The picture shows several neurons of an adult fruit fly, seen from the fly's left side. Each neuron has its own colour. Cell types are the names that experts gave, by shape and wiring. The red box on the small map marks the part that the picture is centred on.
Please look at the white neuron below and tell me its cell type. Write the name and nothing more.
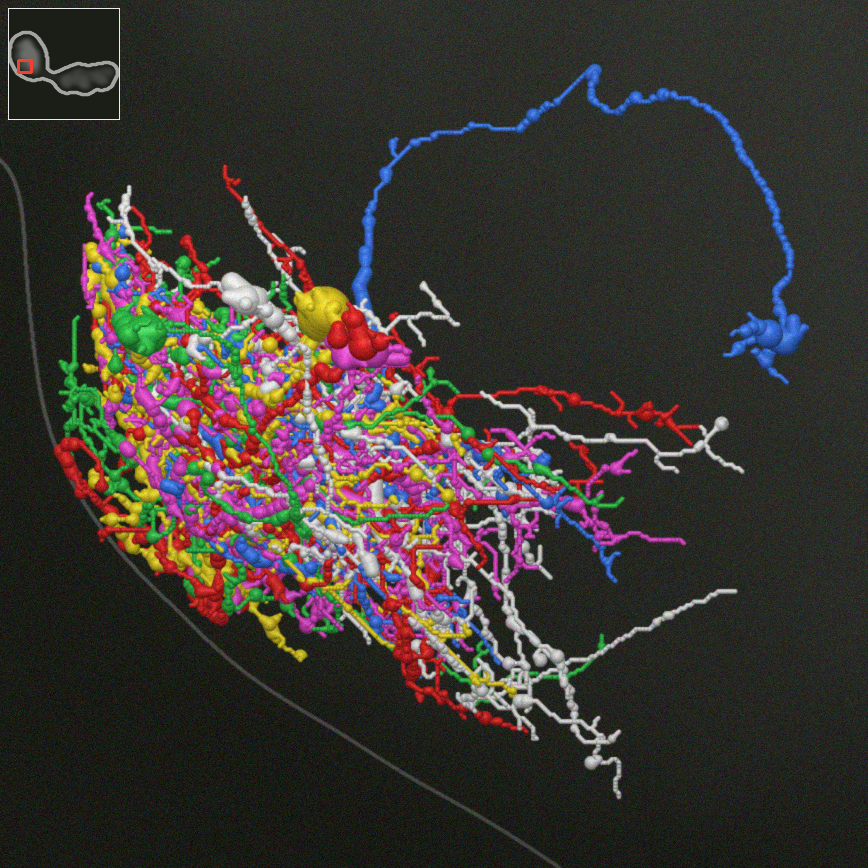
GNG207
